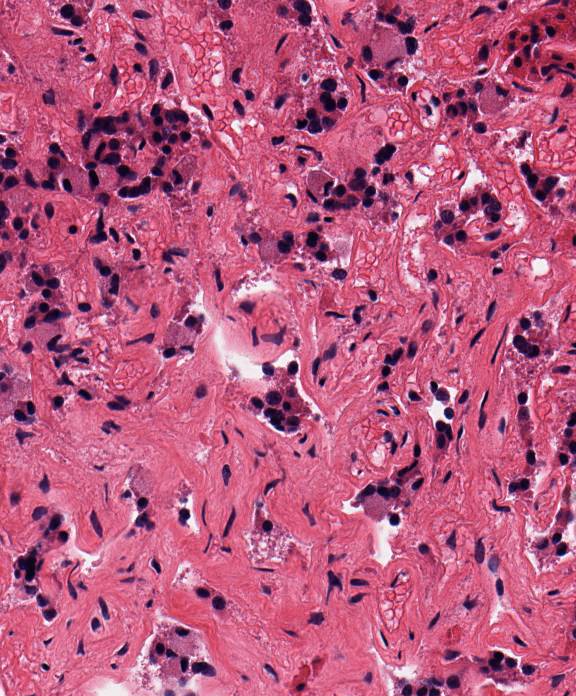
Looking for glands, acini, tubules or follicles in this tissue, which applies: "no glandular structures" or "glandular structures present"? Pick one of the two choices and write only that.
No glandular structures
